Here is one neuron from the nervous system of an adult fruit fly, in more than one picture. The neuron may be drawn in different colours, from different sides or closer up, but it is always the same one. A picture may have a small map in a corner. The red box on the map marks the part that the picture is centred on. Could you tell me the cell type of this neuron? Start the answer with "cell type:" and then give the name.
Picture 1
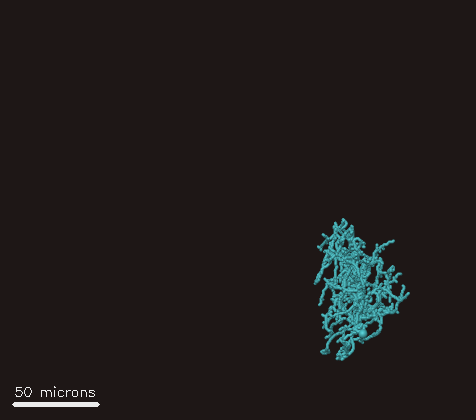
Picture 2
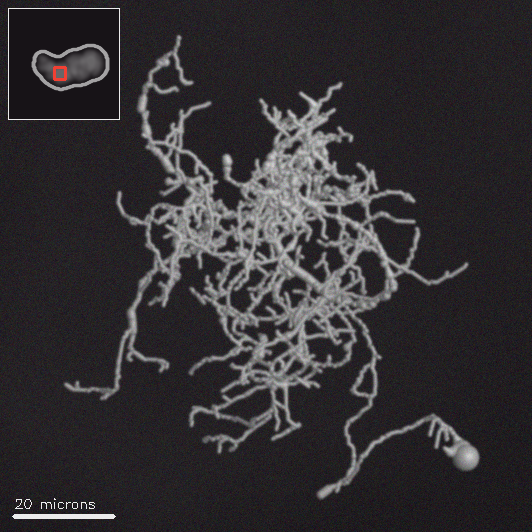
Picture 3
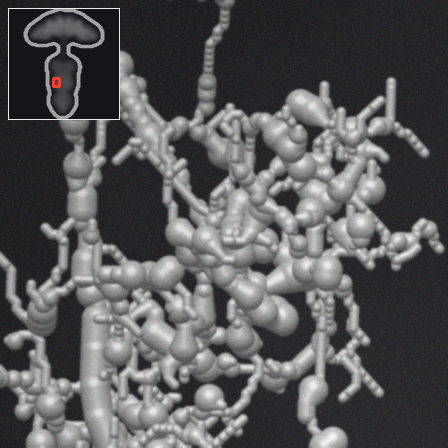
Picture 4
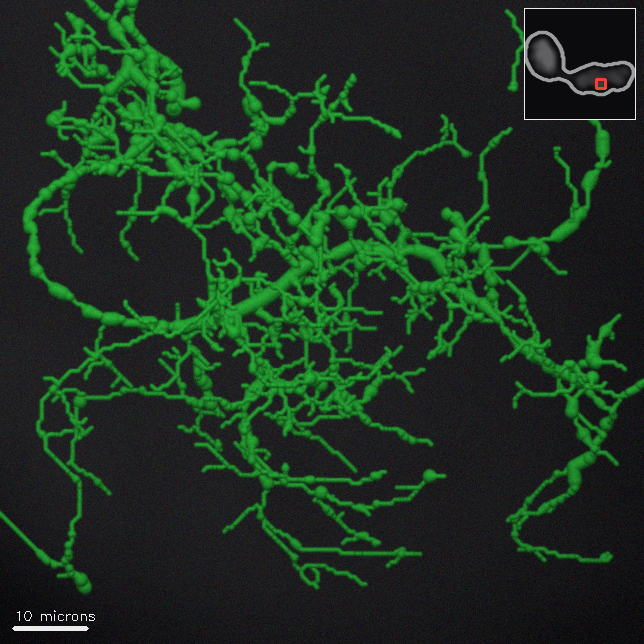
cell type: IN16B041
